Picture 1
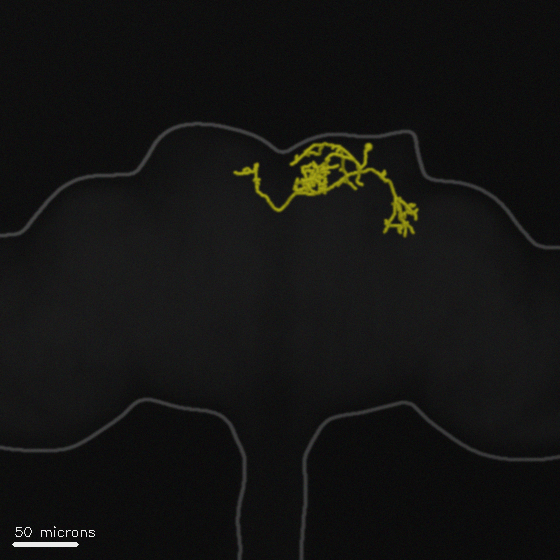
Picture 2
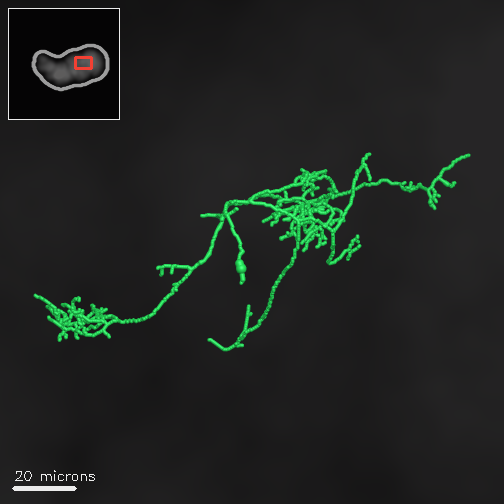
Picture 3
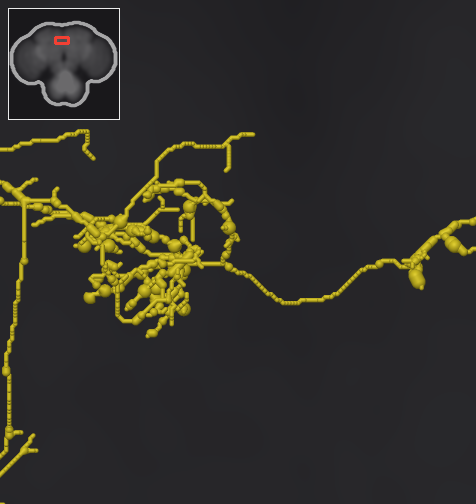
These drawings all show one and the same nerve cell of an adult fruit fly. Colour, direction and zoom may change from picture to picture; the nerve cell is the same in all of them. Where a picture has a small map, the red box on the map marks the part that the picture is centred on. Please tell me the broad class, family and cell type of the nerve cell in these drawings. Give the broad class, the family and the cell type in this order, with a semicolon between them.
central-brain intrinsic neuron; class DAN; PAM07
